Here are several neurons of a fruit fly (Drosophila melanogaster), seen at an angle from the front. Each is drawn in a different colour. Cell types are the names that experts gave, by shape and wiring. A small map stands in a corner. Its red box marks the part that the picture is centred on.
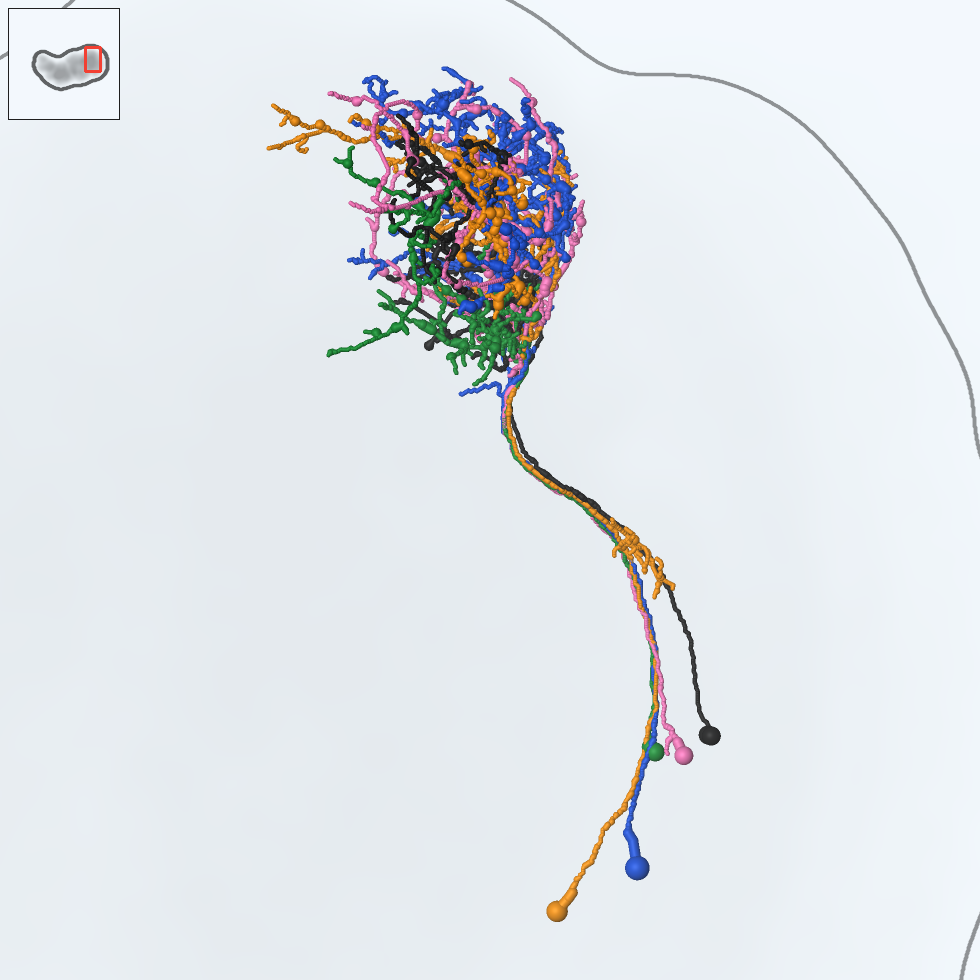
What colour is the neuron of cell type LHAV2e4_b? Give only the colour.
pink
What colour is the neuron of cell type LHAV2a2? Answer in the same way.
green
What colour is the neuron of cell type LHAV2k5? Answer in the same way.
black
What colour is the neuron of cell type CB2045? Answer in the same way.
blue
